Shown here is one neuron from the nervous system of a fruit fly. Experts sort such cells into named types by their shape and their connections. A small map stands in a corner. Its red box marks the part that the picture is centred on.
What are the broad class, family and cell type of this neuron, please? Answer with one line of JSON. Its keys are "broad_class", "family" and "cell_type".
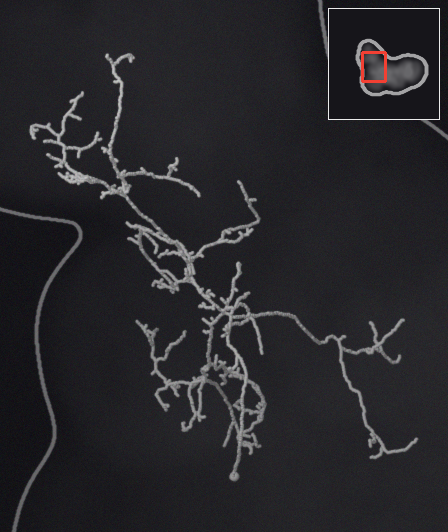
{"broad_class": "nerve-cord intrinsic neuron", "family": "hemilineage 05B", "cell_type": "IN05B066"}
